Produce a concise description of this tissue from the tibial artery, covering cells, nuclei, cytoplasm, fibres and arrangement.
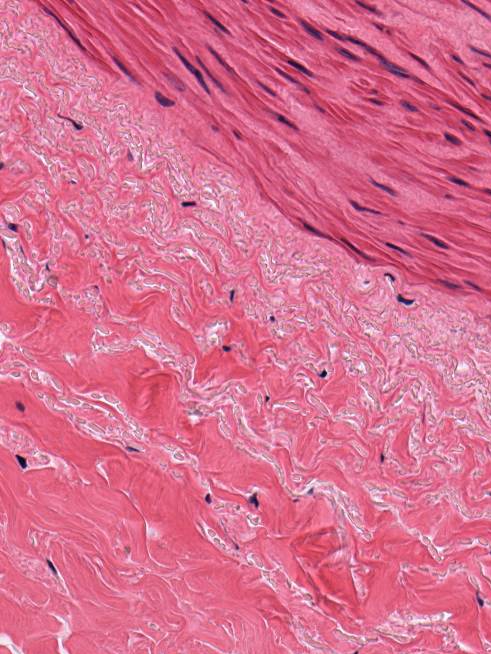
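In the upper right corner I see a band of smooth muscle, while dense collagenous connective tissue fills the rest of the field. The smooth muscle cells run diagonally, parallel to the border with the connective tissue. Their nuclei are elongated and cigar-shaped. Turning to the connective tissue, its cells are sparse, with small dark nuclei.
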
